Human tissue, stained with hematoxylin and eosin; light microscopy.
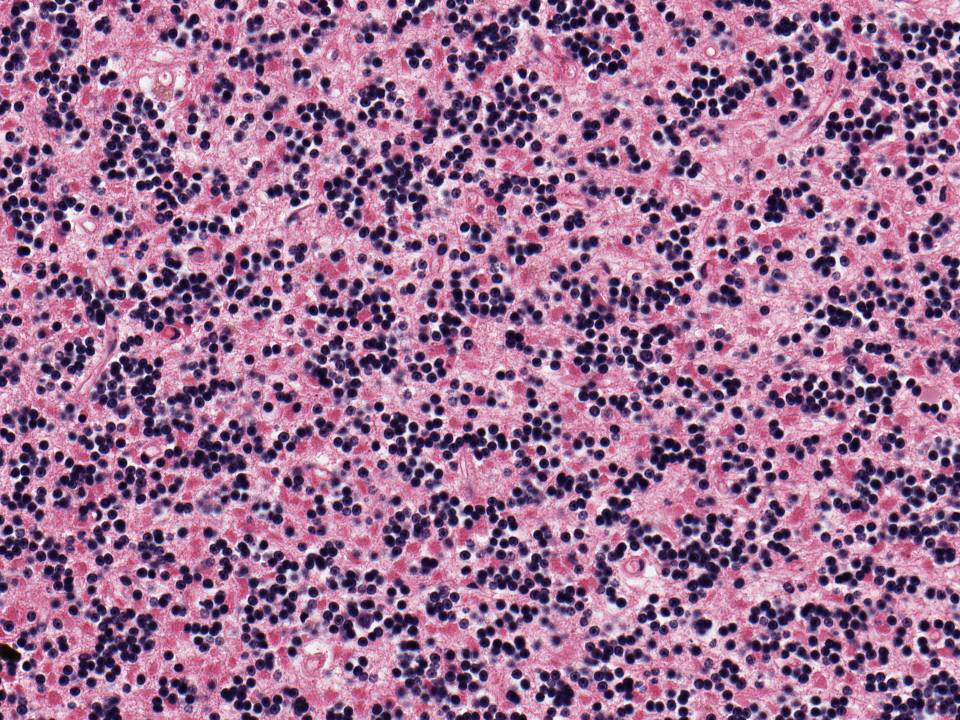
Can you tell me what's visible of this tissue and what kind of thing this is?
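Start with the nuclei: most are small, round, uniform and deeply dark-staining, with scant cytoplasm barely visible around them. Between those clusters lies finely fibrillary pink material with few nuclei. Now find the few scattered larger cells, with more abundant pink cytoplasm and larger, paler nuclei than their neighbours. This is cerebellum.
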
